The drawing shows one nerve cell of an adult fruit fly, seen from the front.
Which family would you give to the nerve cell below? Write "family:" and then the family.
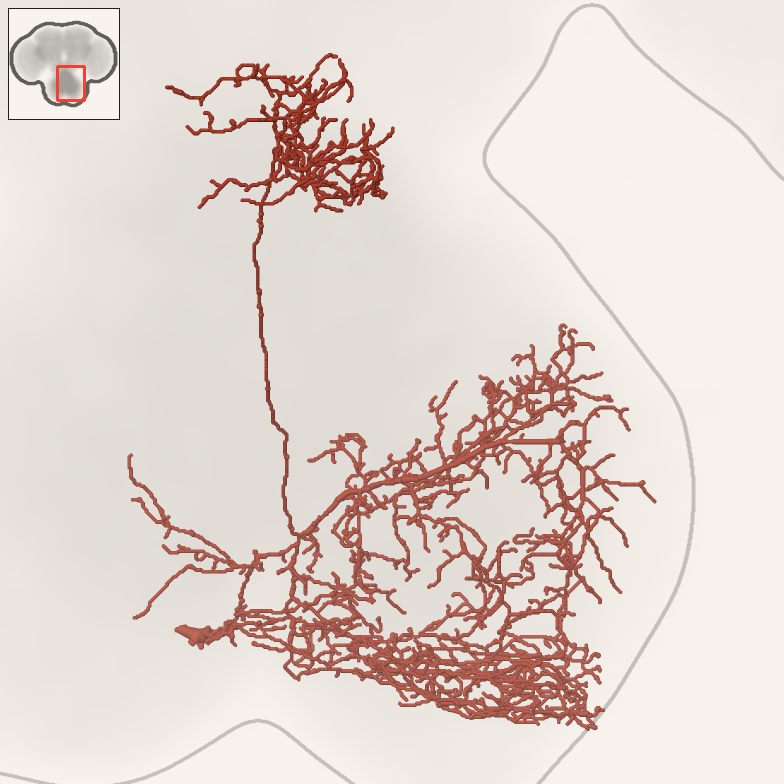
family: hemilineage 12B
